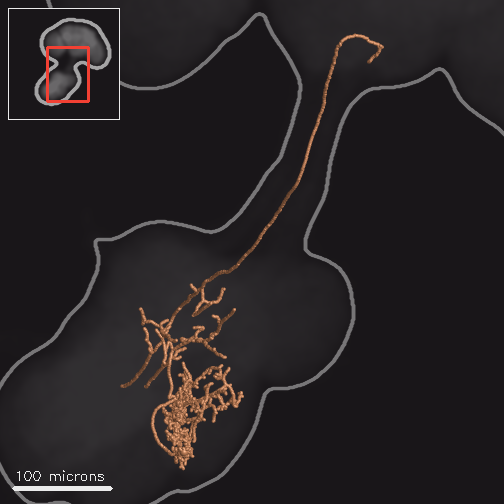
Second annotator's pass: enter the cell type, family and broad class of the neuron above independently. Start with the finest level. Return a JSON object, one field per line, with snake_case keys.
{
 "cell_type": "AN05B104",
 "family": "hemilineage 05B",
 "broad_class": "ascending neuron"
}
